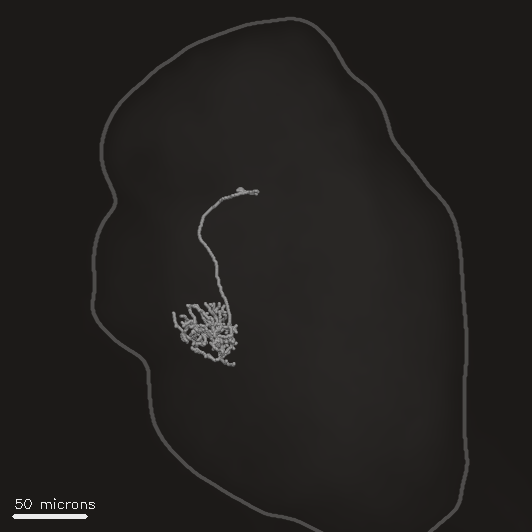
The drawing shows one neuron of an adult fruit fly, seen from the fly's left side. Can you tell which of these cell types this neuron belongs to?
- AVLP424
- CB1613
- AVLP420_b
CB1613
